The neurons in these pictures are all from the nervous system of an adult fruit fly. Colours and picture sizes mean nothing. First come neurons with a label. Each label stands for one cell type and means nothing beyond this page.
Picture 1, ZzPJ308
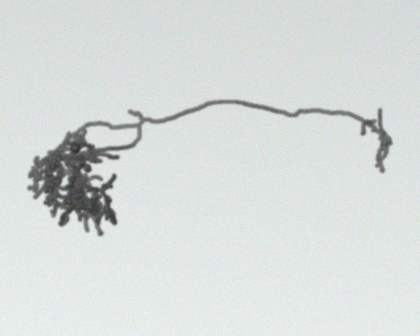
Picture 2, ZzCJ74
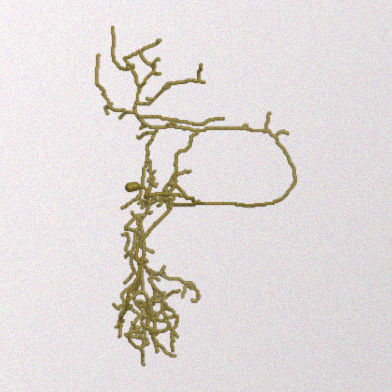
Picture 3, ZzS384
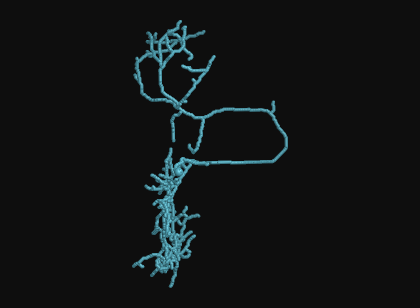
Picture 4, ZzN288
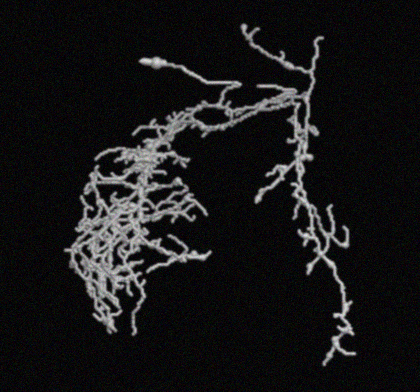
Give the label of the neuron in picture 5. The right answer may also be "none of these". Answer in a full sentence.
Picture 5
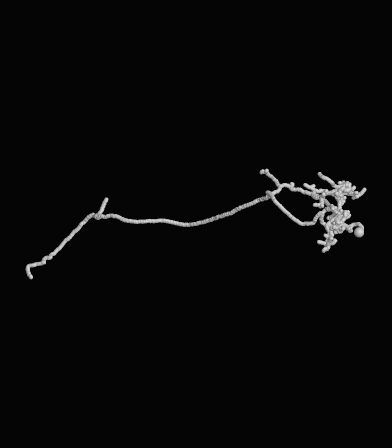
It belongs to none of these.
